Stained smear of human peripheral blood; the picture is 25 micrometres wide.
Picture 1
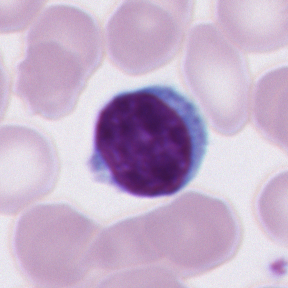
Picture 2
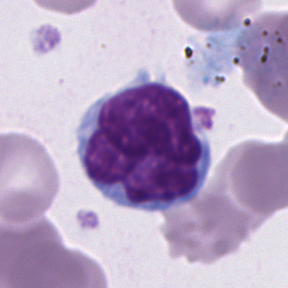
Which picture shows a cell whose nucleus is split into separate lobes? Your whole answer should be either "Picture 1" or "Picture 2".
Picture 2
